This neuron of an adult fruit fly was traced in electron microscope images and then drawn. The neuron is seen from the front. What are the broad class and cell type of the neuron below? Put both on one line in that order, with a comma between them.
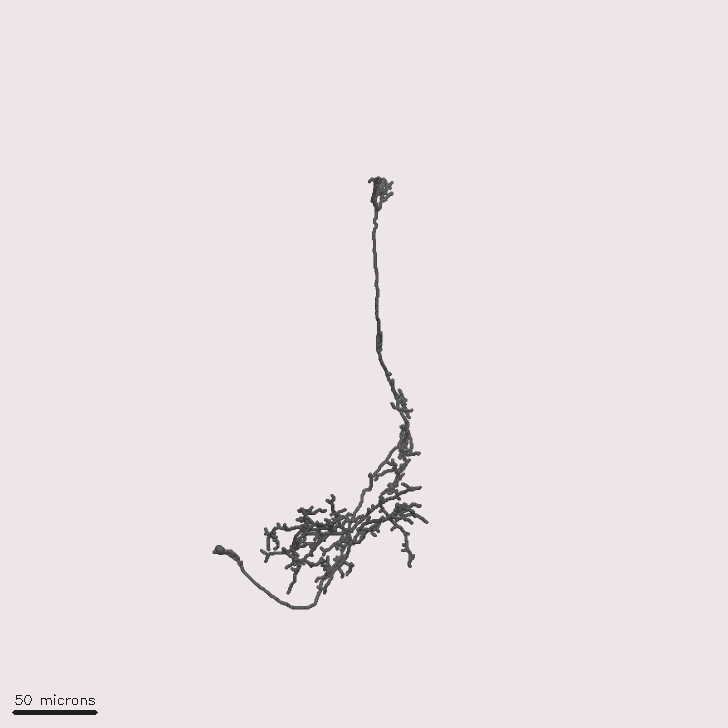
central-brain intrinsic neuron, GNG540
